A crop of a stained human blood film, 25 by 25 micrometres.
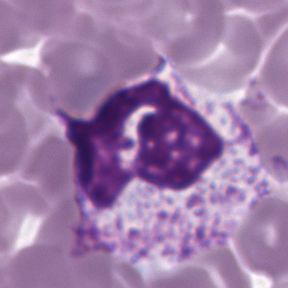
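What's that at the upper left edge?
A pointed projection sticking out from the cell.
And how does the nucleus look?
It's folded around a pale crescent-shaped cleft and sits in the upper left, with most of the plentiful, very pale cytoplasm below and to the right of it.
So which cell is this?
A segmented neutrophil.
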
